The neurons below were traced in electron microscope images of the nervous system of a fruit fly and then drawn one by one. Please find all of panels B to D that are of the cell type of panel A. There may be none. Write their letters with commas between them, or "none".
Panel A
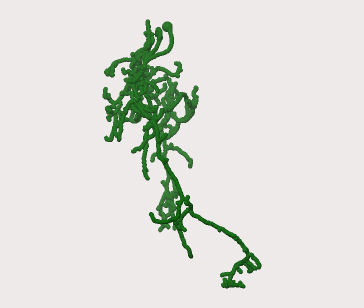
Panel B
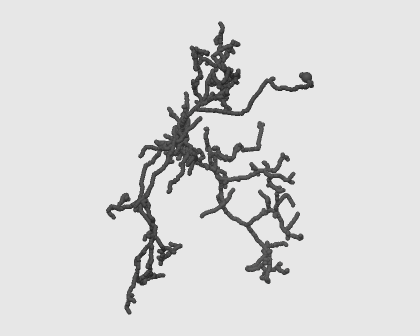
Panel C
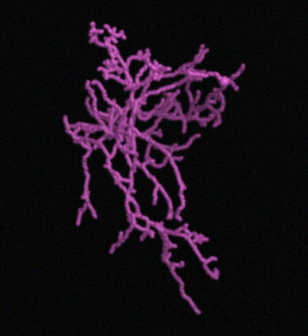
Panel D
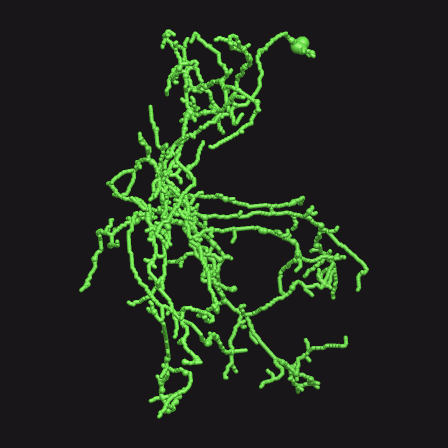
none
